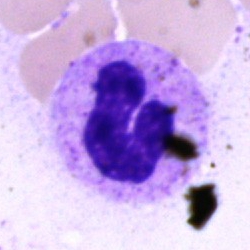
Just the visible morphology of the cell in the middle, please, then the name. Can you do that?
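See how deeply the nucleus is indented from above, folding it into a curve. A moderate rim of pale lilac cytoplasm with fine purple granules surrounds it. A dark brown-black clump lies over the cell's right side next to the nucleus. This is a band neutrophil.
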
